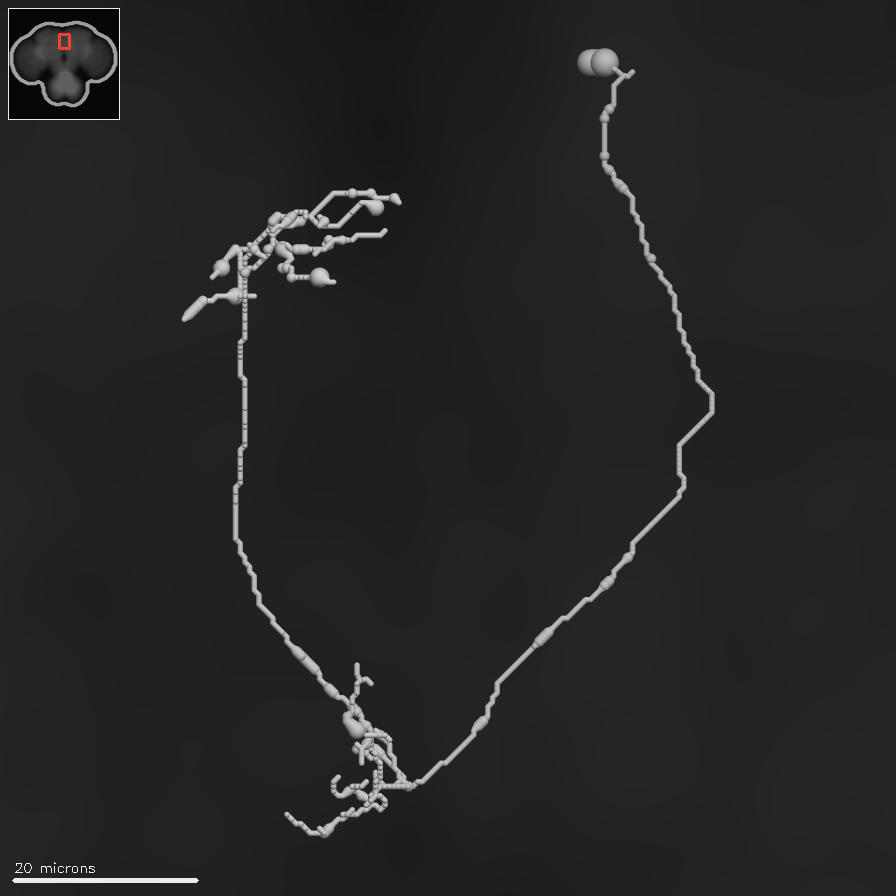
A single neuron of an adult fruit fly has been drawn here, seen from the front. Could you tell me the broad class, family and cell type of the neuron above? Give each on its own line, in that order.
central-brain intrinsic neuron
class CX
vDeltaA_a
